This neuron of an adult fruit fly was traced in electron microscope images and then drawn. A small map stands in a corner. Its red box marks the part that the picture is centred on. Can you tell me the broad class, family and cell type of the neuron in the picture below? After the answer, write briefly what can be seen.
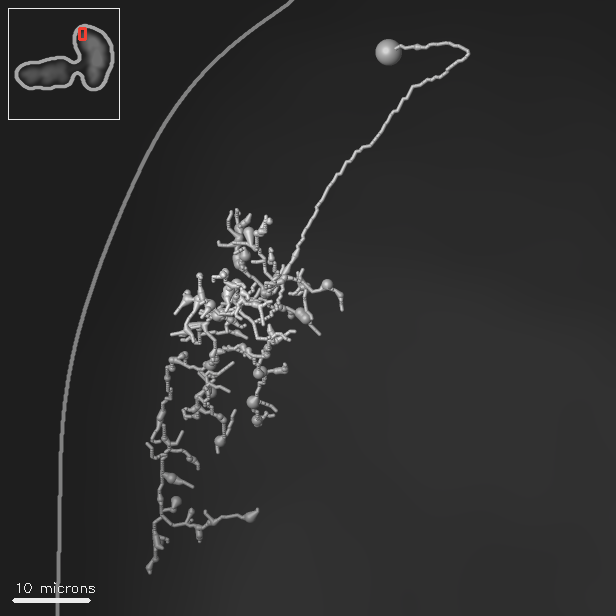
It is an optic-lobe intrinsic neuron. The family is Cm. It is of cell type Cm7. It lies in the brain. From top to bottom in the picture it spans about 70 microns. Dozens of branch ends can be seen.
